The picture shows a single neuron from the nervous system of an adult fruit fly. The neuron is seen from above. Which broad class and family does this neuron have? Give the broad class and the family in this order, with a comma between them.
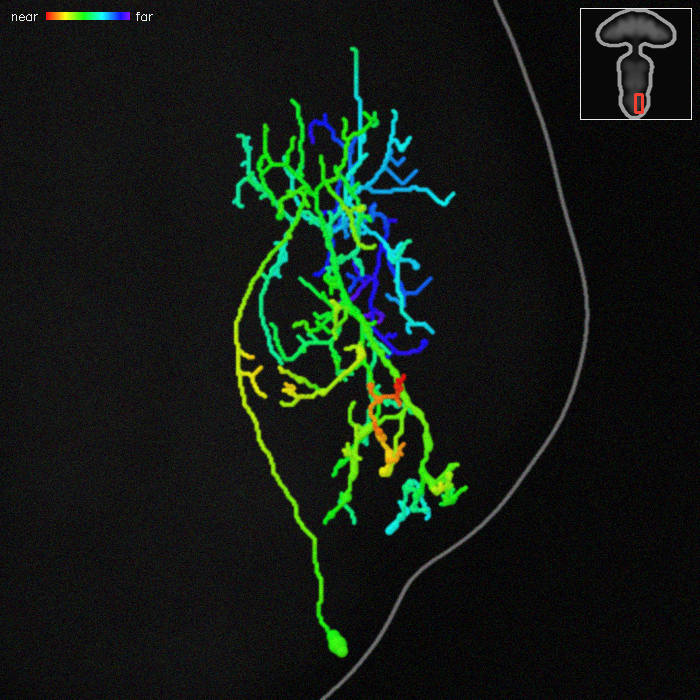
nerve-cord intrinsic neuron, hemilineage 21A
